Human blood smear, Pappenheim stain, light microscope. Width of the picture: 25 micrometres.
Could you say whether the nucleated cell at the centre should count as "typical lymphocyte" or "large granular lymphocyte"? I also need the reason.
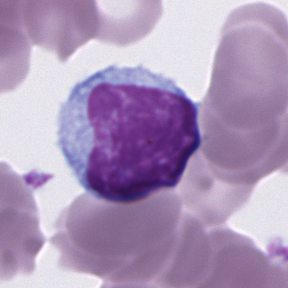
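This is a typical lymphocyte.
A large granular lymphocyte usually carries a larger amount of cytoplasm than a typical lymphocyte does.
In this cell the nucleus fills about 70% of the cell's area, and the cytoplasm forms only a crescent, mainly on the left and upper side of the nucleus. That cytoplasm is pale blue. Now look at the nucleus itself: it sits off-centre toward the right side of the cell, and its chromatin is dense dark purple with paler streaks running through it. The whole cell is about 13 micrometres across.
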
